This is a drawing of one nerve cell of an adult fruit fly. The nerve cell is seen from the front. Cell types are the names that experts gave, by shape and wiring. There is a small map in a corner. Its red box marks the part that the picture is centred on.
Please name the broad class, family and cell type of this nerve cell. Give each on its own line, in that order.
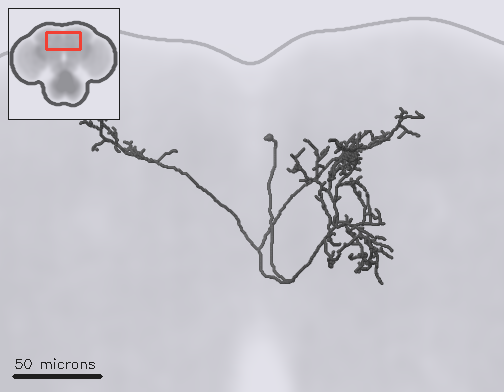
central-brain intrinsic neuron
hemilineage DM1_antero_dorsal
CRE095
